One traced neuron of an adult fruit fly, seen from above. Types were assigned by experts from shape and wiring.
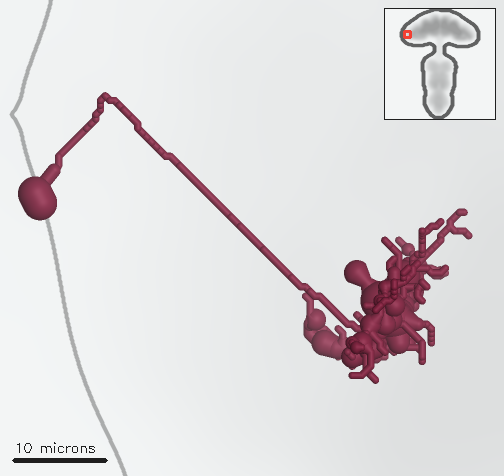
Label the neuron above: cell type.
Dm8a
